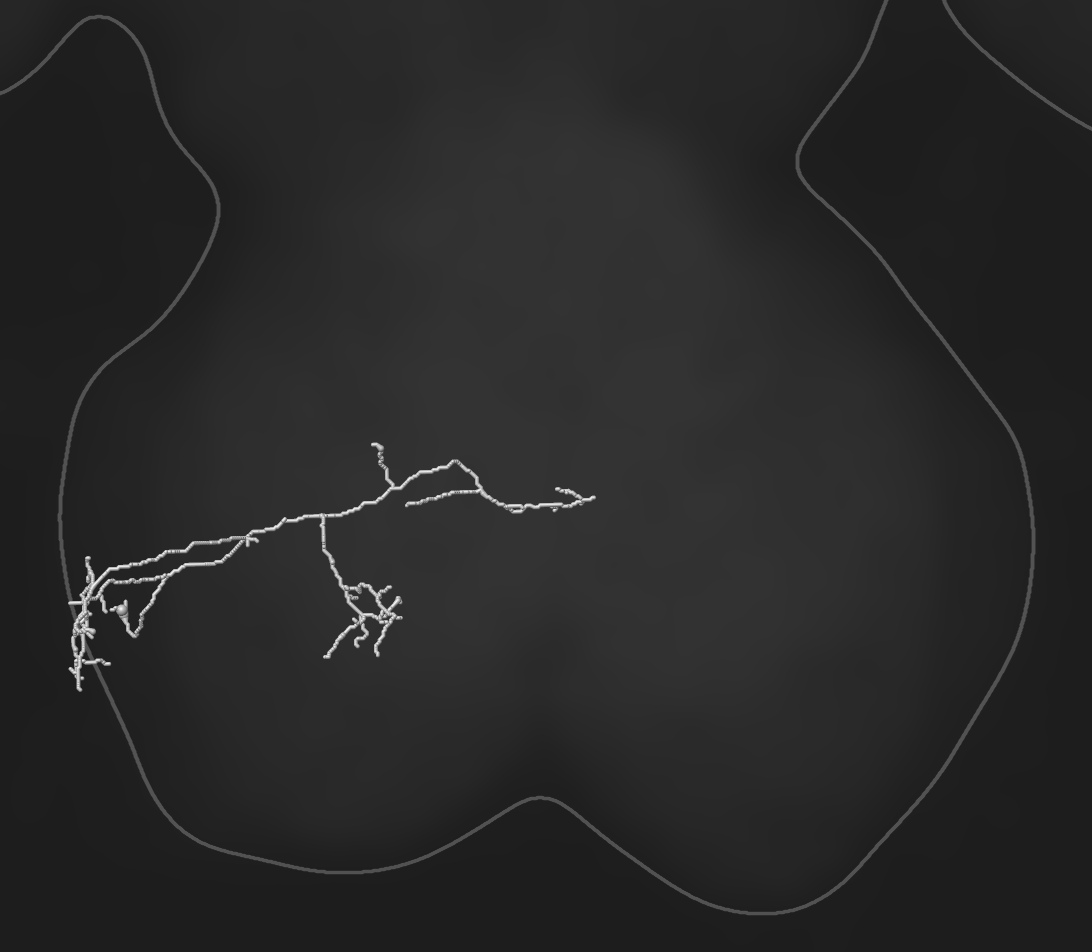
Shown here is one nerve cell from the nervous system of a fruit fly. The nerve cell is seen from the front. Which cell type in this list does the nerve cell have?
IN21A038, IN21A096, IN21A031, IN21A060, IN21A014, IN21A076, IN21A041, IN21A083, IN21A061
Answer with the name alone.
IN21A096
